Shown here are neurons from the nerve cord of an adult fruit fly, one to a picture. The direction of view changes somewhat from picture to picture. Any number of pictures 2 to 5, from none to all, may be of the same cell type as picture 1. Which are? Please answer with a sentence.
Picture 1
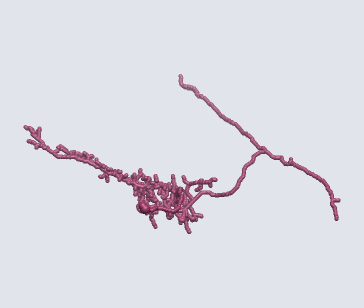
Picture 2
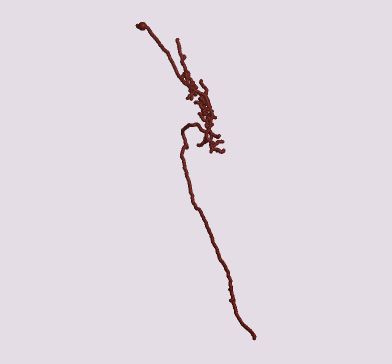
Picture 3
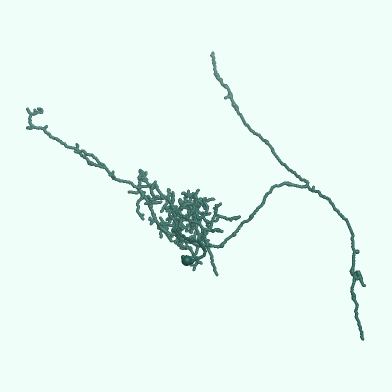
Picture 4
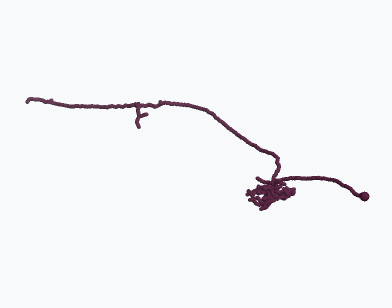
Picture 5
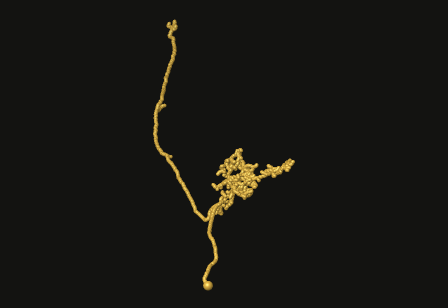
Picture 3 and picture 5 are of the same cell type.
